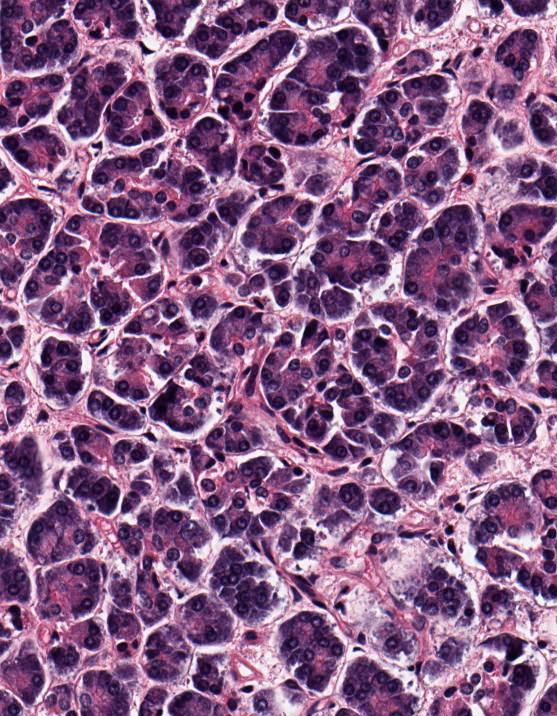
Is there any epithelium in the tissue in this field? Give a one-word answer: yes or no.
Yes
